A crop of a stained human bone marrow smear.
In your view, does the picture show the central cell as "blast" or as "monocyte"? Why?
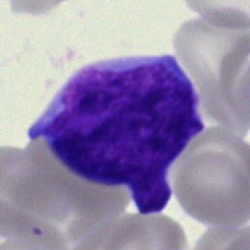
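Blast. Deciding point: cytoplasm is only a thin blue rim, mainly along the upper edge and at the left corner, with the nucleus filling nearly the whole cell.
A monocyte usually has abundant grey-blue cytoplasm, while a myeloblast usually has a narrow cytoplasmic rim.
Also seen: dark purple chromatin with a mottled texture, and a single knob-like projection from the bottom of the cell.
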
